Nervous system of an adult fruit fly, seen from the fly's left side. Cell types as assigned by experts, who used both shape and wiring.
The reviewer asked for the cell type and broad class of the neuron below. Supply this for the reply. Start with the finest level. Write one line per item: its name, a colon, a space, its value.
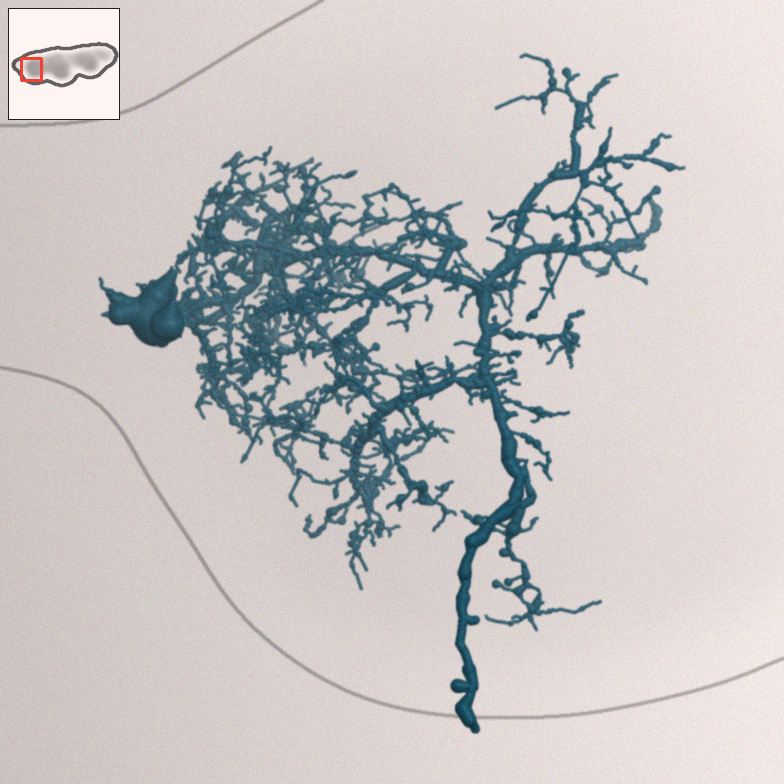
cell type: Ti extensor MN
broad class: motor neuron of the nerve cord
